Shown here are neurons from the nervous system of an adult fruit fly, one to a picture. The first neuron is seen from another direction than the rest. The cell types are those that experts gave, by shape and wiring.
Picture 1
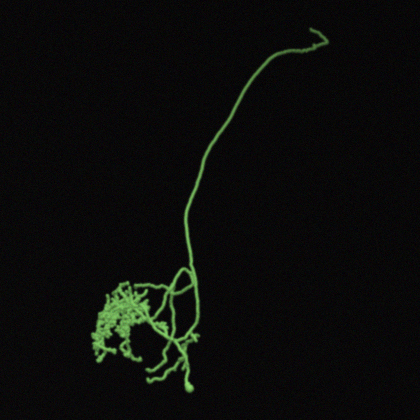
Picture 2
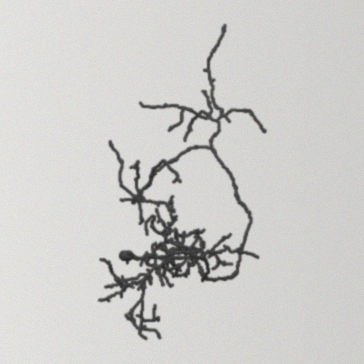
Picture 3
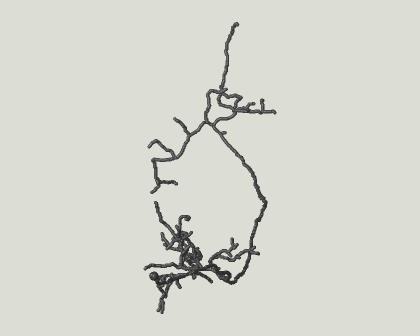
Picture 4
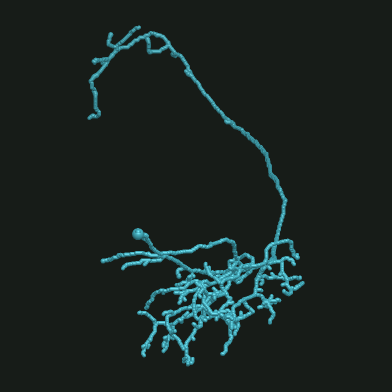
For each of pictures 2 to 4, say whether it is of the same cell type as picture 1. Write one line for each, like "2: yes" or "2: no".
2: no
3: no
4: no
